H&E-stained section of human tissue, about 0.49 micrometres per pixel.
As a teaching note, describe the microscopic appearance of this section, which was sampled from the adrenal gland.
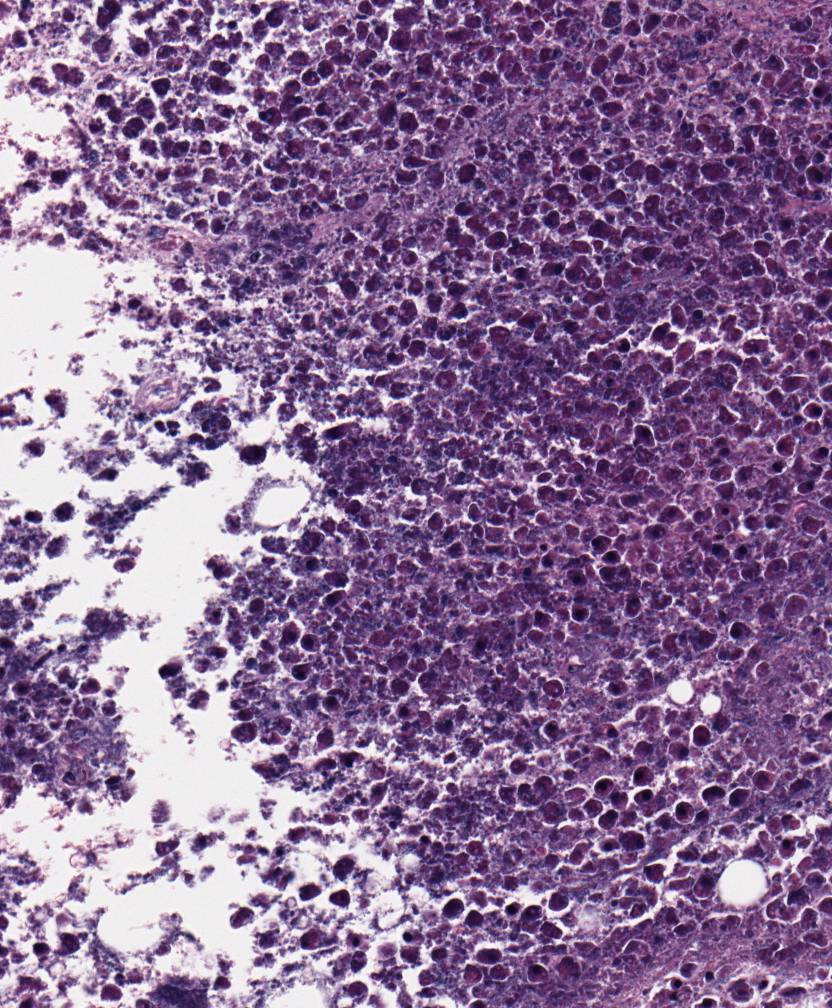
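Closely packed cells form a dense, continuous sheet across the centre and right of the field, with no glands or tubules anywhere. Most nuclei are round and dark purple. In the upper middle, faint pink fibrous strands run through the sheet.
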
